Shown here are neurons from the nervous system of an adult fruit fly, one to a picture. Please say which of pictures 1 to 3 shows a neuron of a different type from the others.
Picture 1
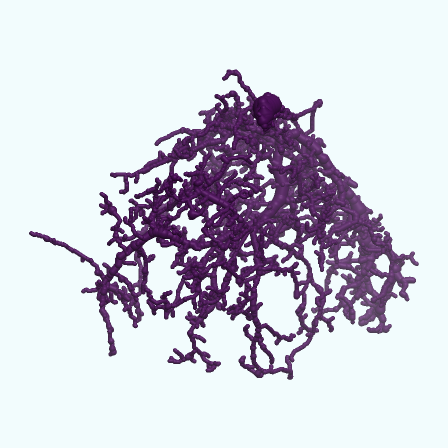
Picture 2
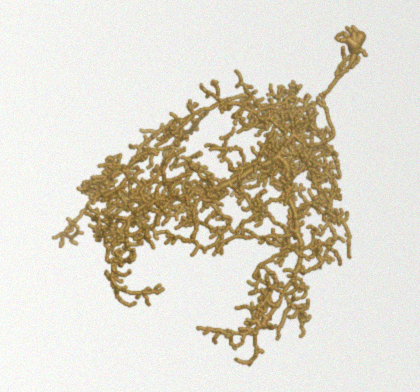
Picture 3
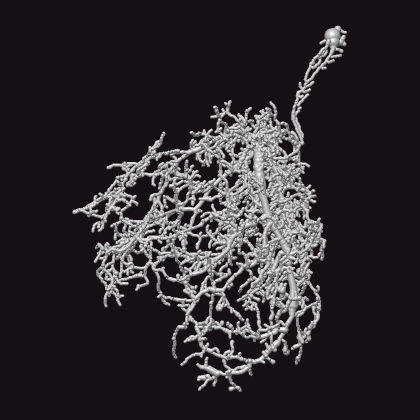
3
